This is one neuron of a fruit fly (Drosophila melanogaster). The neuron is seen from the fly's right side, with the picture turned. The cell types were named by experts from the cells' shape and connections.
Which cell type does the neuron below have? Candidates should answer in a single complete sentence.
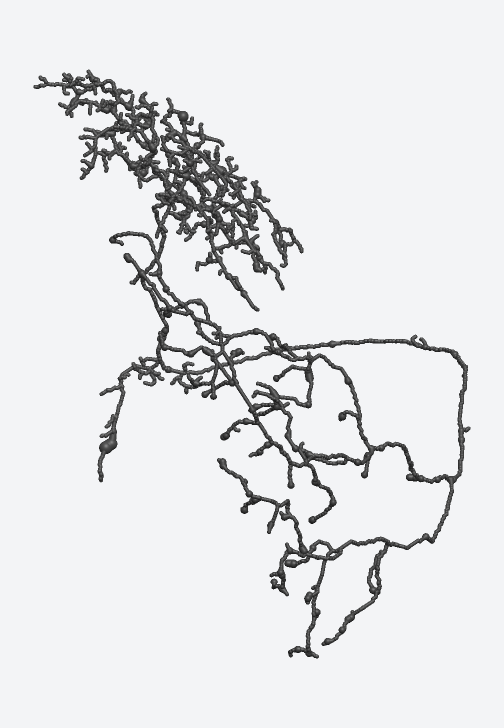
Under cell type classification, the neuron is MeLo14.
